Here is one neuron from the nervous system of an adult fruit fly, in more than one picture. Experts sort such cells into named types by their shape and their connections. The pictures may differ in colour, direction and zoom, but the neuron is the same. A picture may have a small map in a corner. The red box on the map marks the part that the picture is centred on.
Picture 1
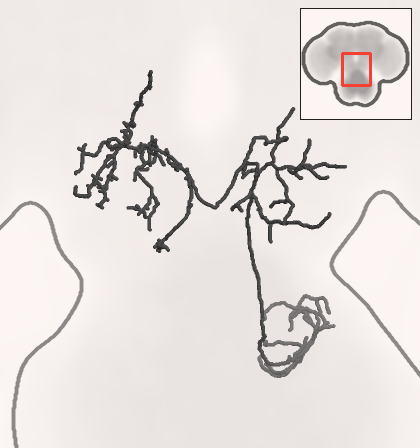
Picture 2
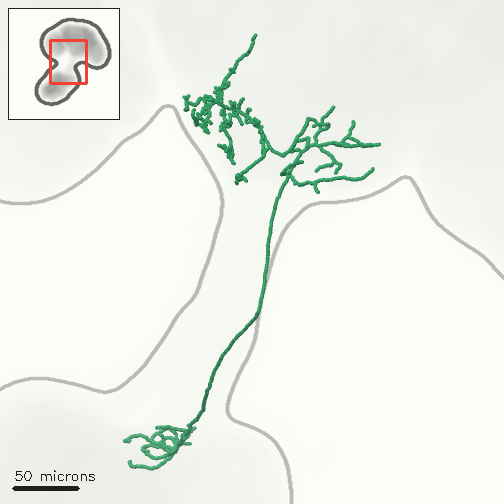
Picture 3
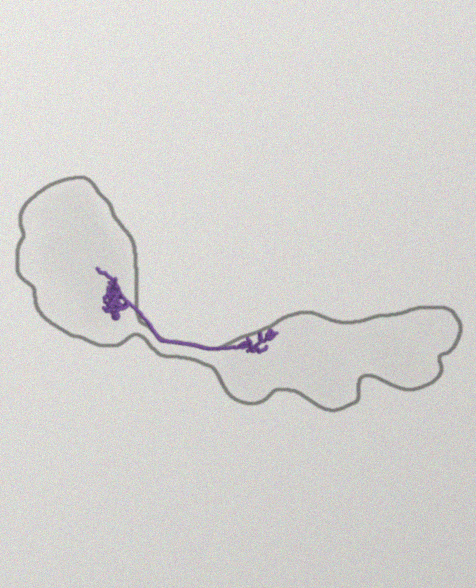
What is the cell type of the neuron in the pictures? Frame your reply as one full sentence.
Among cell types, the one for this neuron is DNg53.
